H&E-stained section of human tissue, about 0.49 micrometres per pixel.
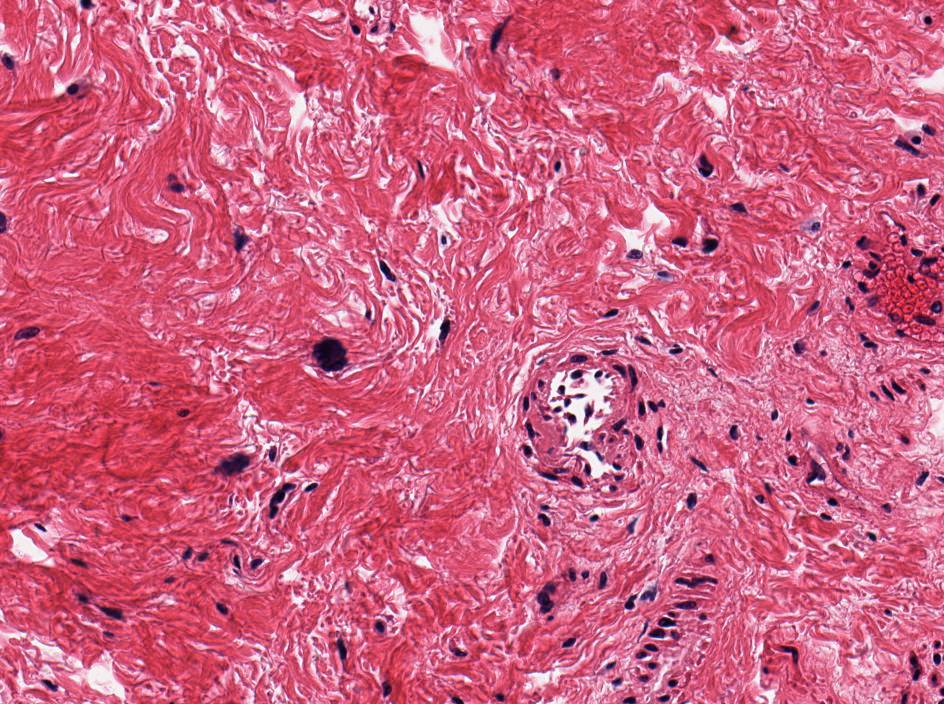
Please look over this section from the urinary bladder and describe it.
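All collagenous stroma, dense and pink, with no epithelium anywhere. The wavy bundles swirl haphazardly. Most nuclei, I'd say, are small, dark, spindle-shaped or oval, but a few in the left half are enlarged, very dark and smudgy, one just left of centre.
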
